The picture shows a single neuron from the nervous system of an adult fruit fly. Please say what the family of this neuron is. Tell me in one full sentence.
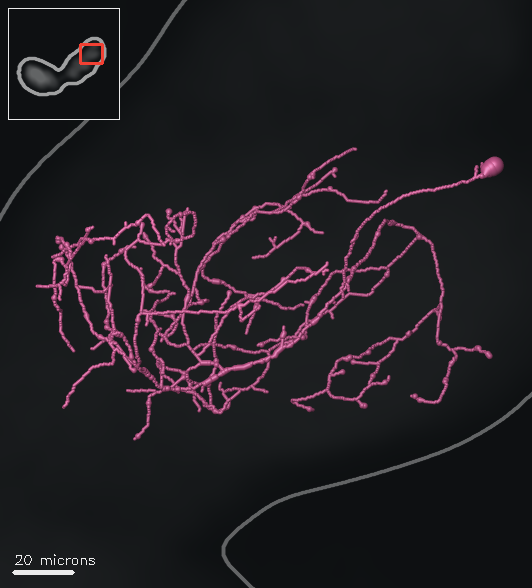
The neuron takes hemilineage 04B as its family.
